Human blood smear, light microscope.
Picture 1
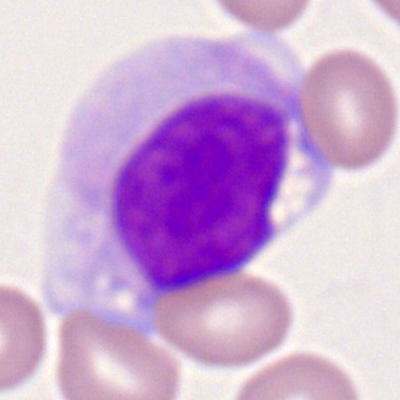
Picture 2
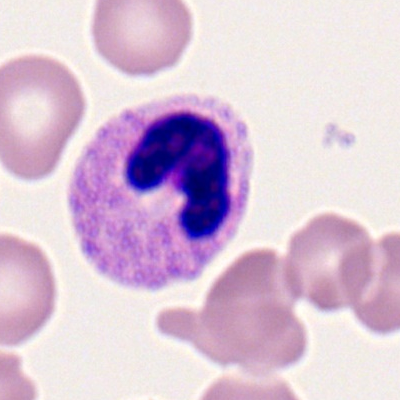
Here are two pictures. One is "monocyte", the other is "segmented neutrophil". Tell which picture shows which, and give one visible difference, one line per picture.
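The cell in picture 1 is a monocyte. No distinct granules are seen in the cytoplasm.
The cell in picture 2 is a segmented neutrophil. Fine violet granules are scattered evenly through the cytoplasm.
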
